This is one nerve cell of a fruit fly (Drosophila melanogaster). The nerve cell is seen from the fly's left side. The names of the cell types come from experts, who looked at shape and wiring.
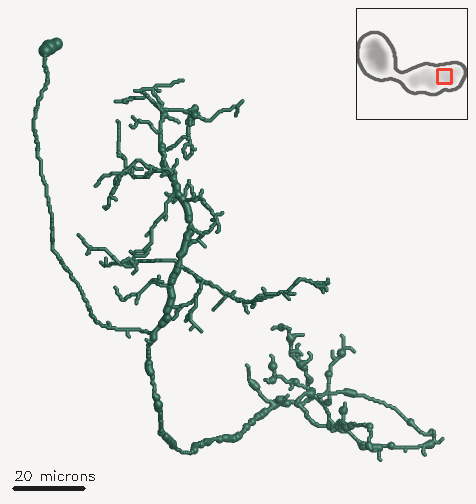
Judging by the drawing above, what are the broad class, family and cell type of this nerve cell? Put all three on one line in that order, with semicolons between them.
nerve-cord intrinsic neuron; hemilineage 01A; IN01A064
